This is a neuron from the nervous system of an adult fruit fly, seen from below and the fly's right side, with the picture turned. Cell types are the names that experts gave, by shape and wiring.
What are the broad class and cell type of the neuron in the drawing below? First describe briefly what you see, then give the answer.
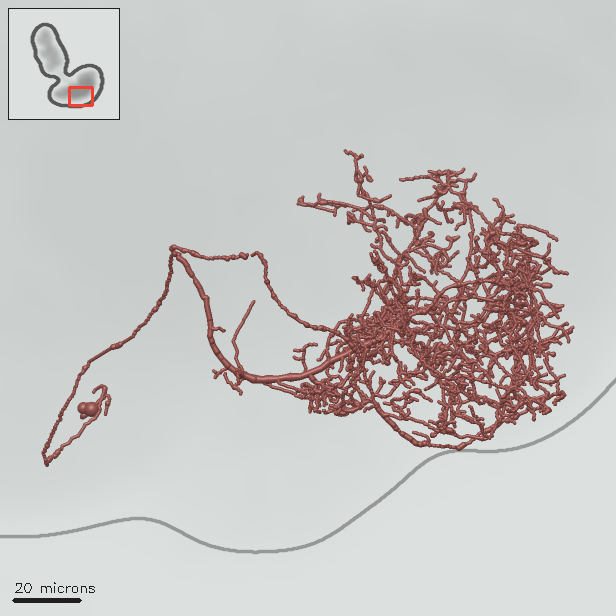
It is in the brain and does not reach the nerve cord. From left to right in the picture it spans about 160 microns. The picture shows more than a hundred branch ends. It is a central-brain intrinsic neuron. It is of cell type CRE048.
